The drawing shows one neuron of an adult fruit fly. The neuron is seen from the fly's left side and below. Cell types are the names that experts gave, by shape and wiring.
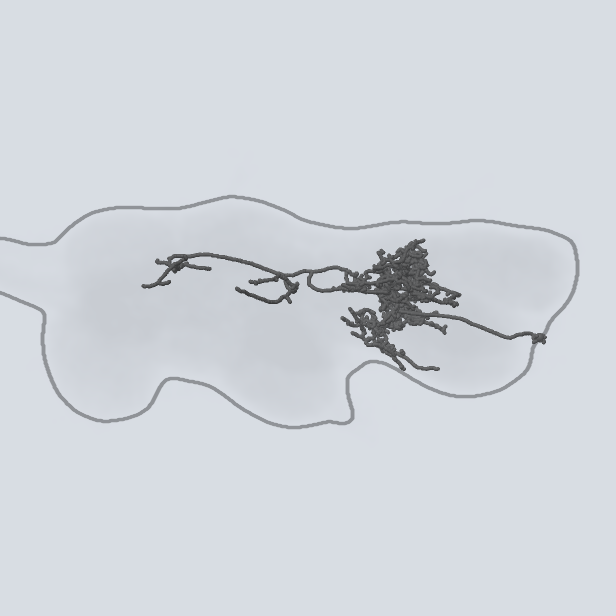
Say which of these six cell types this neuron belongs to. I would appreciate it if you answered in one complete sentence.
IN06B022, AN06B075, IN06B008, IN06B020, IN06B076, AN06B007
The type assigned to this neuron is IN06B020.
